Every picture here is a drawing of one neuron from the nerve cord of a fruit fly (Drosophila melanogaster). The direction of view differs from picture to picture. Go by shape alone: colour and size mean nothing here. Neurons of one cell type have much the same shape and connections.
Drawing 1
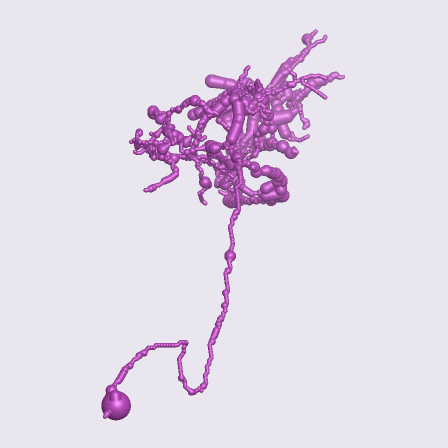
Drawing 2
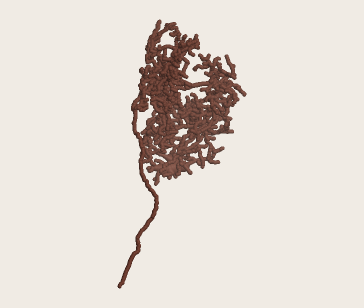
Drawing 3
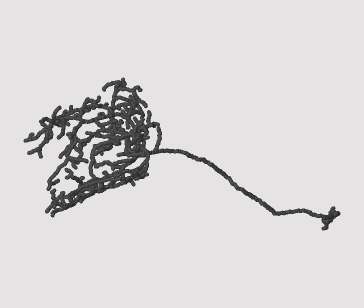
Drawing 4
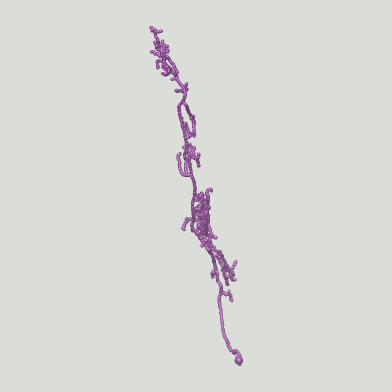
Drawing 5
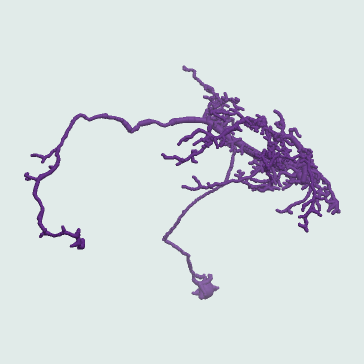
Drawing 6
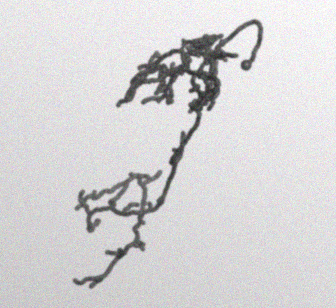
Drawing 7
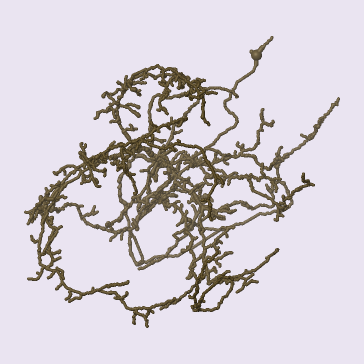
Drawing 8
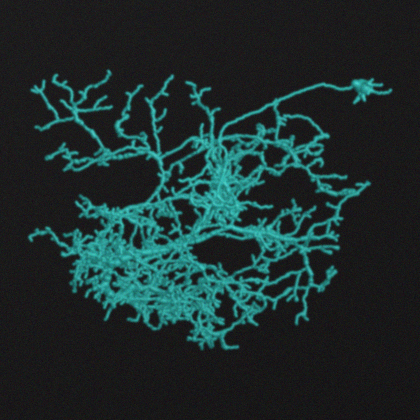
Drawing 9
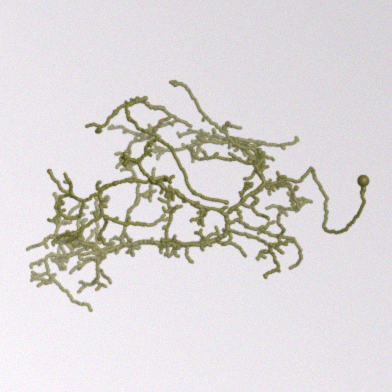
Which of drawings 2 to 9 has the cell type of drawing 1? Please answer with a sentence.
Drawing 4 is of the same cell type.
